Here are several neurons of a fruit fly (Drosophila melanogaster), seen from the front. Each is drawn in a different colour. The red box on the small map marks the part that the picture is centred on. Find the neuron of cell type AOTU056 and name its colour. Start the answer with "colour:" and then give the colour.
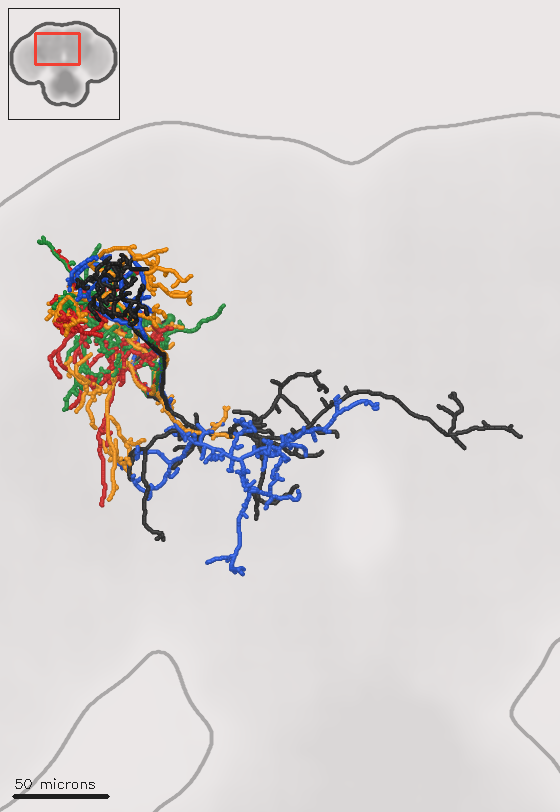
colour: green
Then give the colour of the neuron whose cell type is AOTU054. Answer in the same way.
colour: orange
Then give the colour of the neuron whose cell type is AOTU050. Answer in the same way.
colour: black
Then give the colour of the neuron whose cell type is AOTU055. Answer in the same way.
colour: red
